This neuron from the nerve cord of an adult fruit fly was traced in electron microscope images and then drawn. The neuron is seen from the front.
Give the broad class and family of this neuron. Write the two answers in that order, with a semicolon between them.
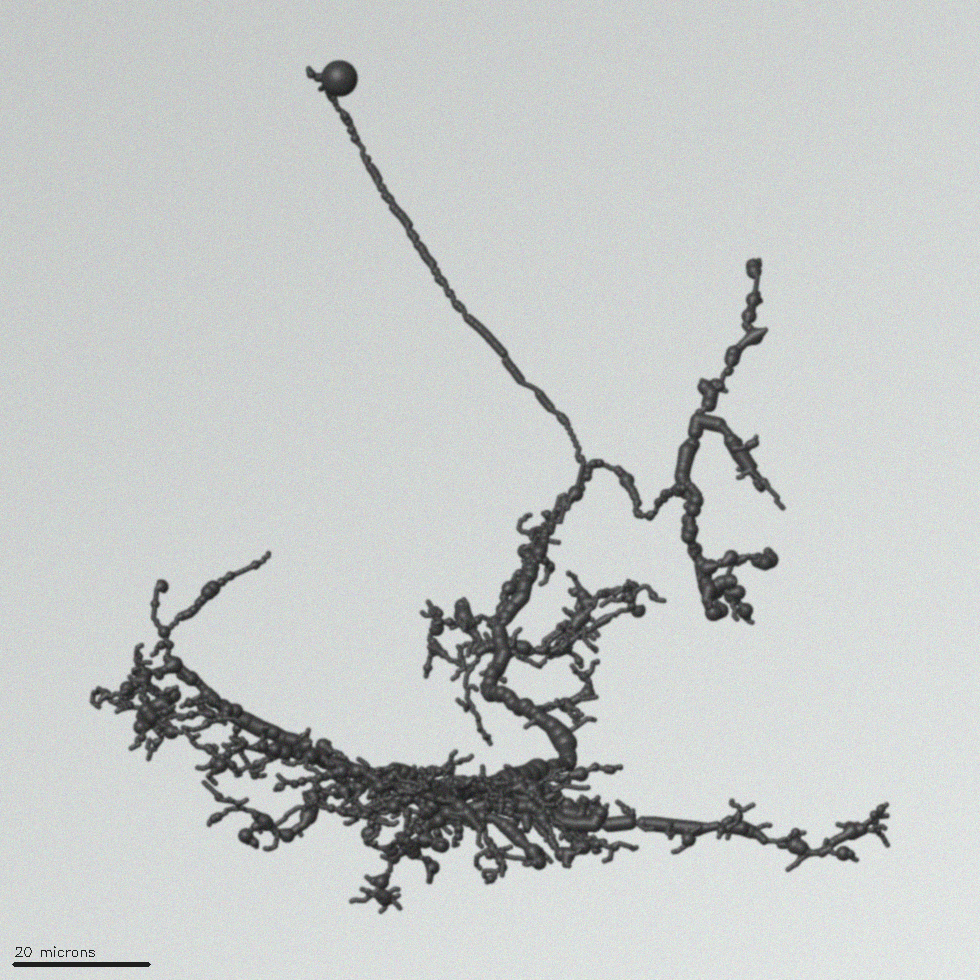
nerve-cord intrinsic neuron; hemilineage 23B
